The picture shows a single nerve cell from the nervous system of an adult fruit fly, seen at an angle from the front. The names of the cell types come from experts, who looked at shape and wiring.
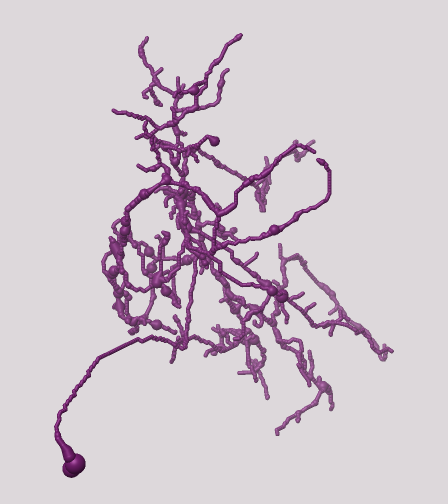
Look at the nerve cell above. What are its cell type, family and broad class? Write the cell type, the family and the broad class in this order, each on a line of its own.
IN16B117
hemilineage 16B
nerve-cord intrinsic neuron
